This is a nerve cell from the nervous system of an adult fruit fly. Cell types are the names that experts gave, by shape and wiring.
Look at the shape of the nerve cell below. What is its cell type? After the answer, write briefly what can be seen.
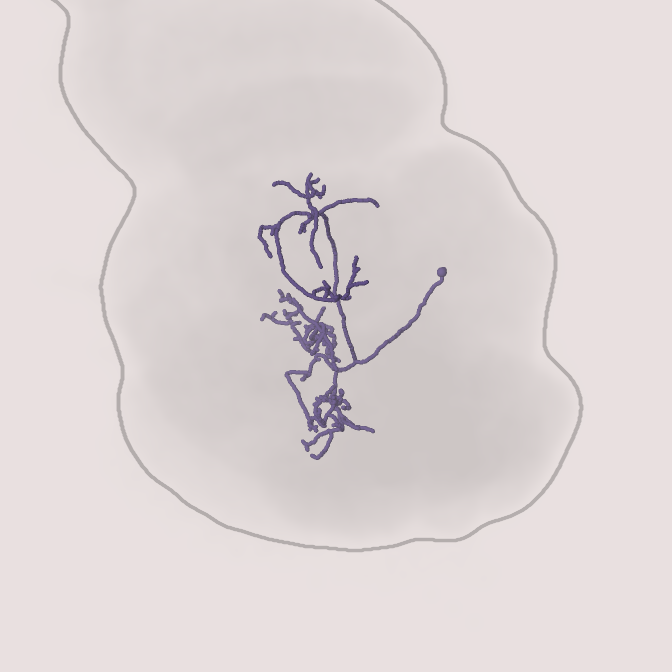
It is of cell type CB4106. Its broad class is central-brain intrinsic neuron. As drawn here it is taller than it is wide.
